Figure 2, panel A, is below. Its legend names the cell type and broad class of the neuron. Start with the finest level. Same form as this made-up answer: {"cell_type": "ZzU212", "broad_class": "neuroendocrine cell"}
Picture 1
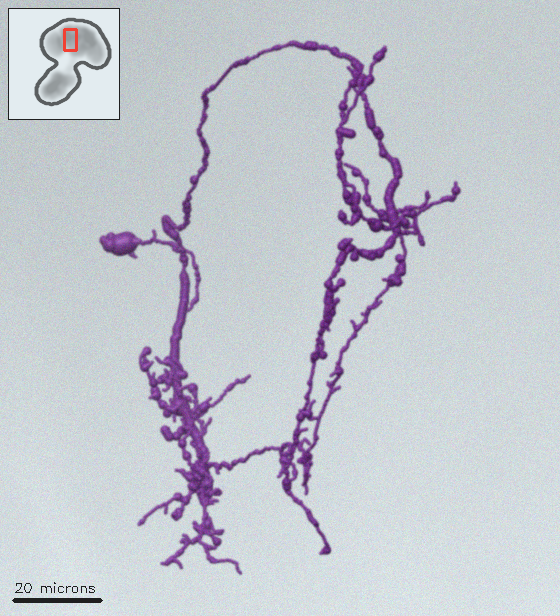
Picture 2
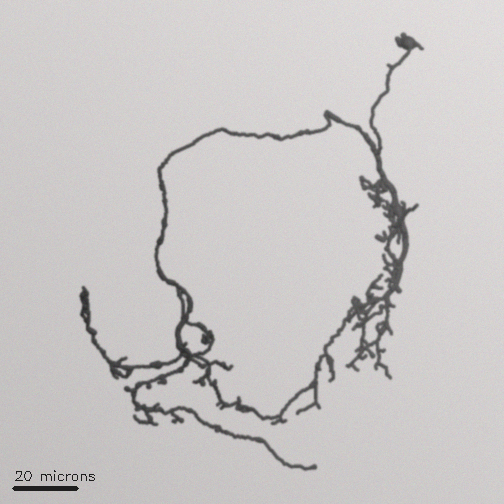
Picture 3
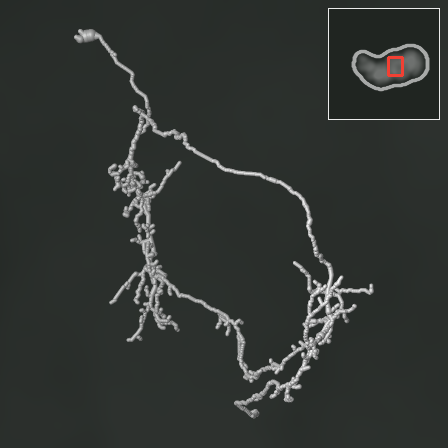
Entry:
{"cell_type": "PS292", "broad_class": "central-brain intrinsic neuron"}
